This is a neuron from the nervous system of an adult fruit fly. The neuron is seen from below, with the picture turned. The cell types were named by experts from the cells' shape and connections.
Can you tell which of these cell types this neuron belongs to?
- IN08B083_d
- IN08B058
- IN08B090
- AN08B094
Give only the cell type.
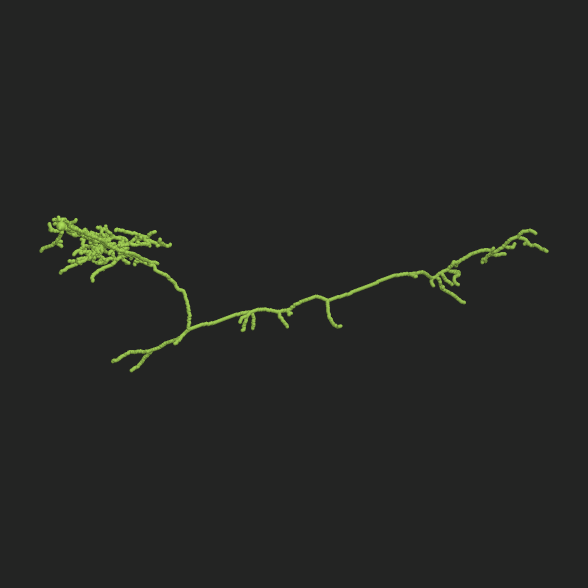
IN08B058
